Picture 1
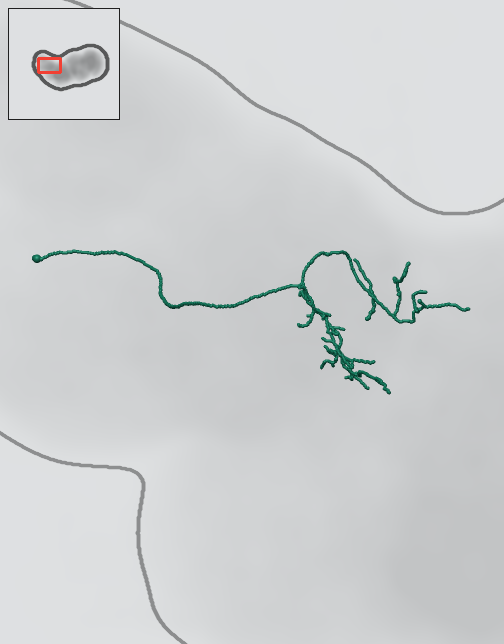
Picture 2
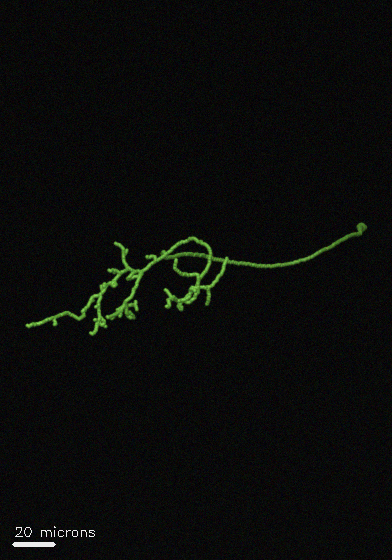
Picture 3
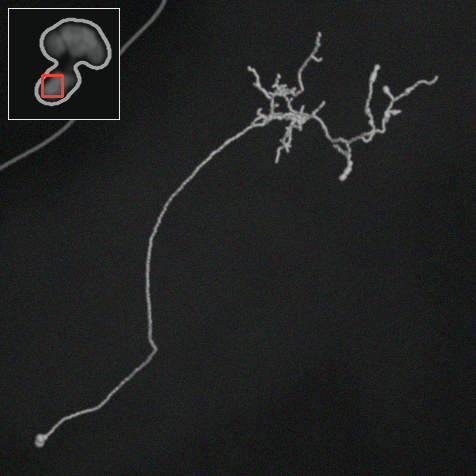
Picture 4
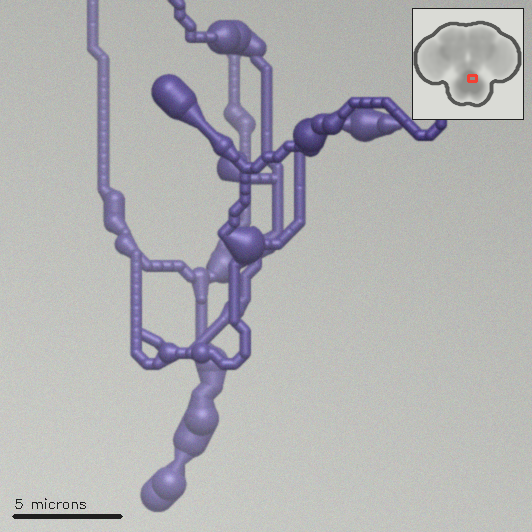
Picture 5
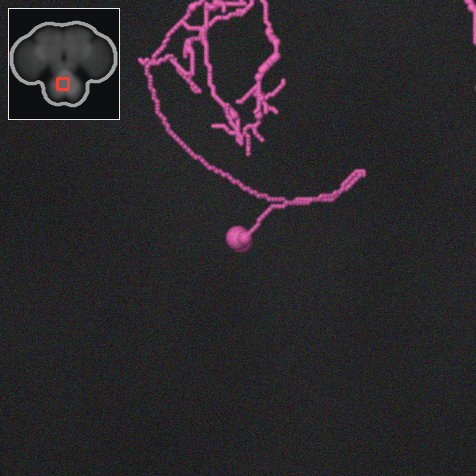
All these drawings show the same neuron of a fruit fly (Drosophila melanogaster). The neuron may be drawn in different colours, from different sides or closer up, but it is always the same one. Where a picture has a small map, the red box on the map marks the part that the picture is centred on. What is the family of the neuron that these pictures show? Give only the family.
hemilineage 06A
